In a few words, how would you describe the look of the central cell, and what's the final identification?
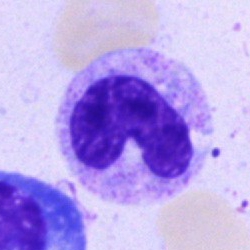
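Round, smooth outline. Horseshoe-shaped nucleus, notch opening downward. Dark purple, coarsely clumped chromatin. Fine pinkish-purple granules throughout the cytoplasm. Band neutrophil.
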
